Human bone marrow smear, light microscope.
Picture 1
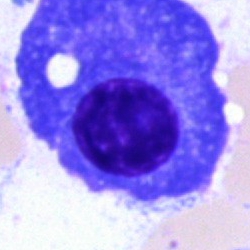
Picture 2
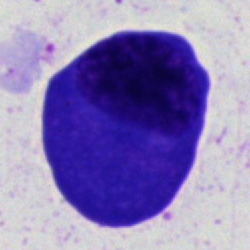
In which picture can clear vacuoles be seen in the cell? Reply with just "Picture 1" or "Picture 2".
Picture 1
